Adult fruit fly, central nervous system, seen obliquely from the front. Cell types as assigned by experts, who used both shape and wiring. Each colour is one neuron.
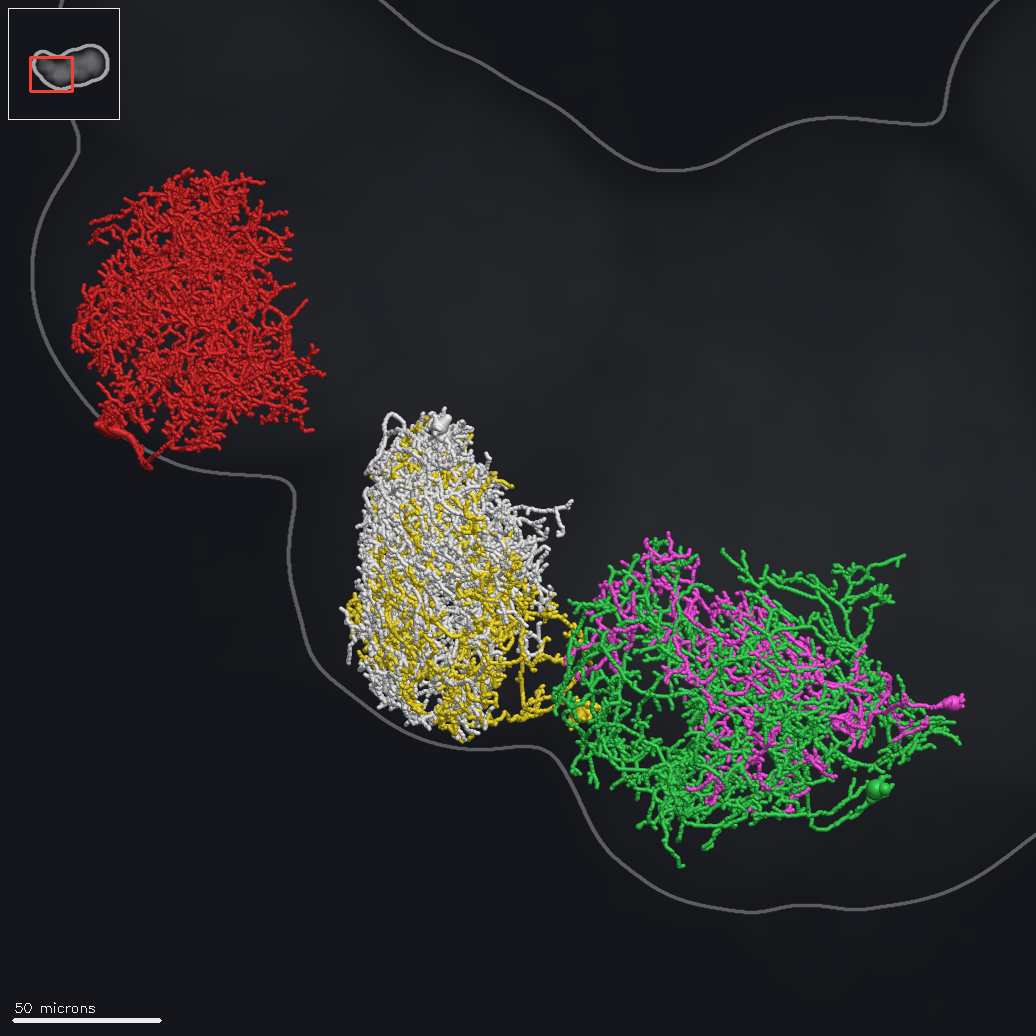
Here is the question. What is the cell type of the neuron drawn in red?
IN08A002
